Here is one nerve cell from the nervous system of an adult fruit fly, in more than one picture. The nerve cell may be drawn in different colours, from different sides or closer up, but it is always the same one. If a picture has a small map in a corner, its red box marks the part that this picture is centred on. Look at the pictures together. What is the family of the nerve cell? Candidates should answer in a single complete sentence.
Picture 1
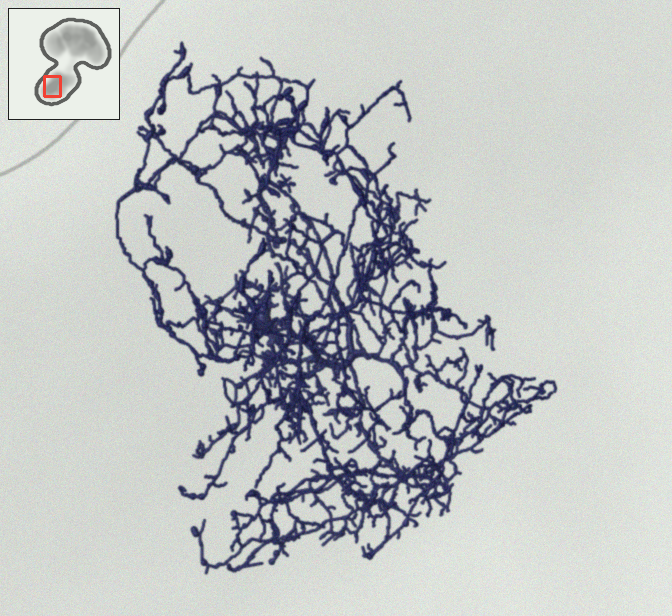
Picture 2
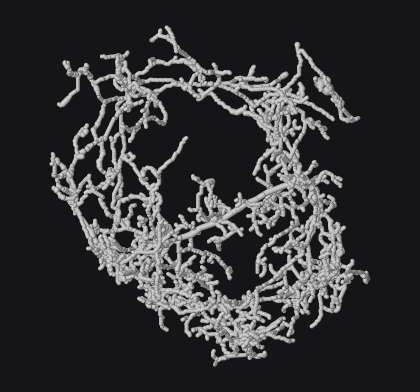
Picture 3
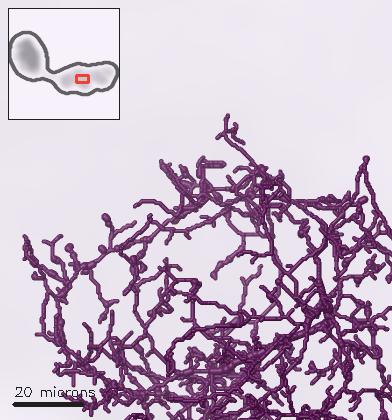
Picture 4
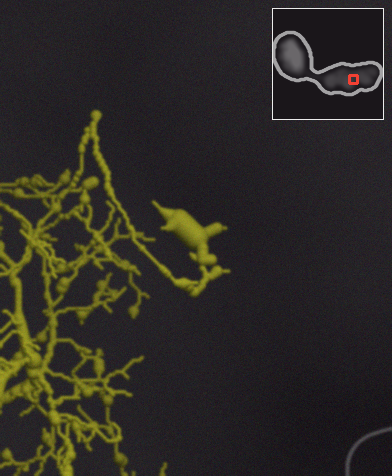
It is hemilineage 03A that is the family of this nerve cell.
